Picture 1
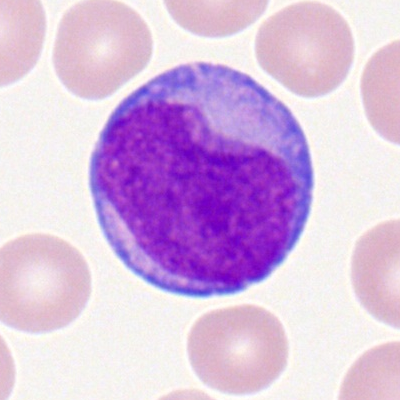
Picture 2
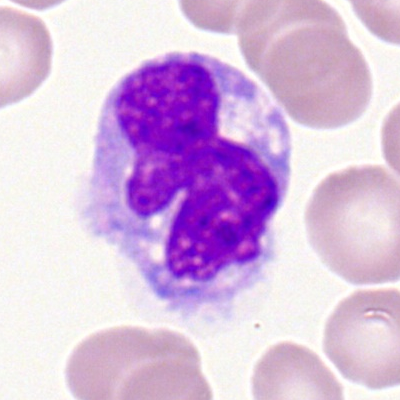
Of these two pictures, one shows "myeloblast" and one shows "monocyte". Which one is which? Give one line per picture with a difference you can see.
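Picture 1 is a myeloblast. The cytoplasm shows no vacuoles.
Picture 2 is a monocyte. Several small clear vacuoles lie in the cytoplasm.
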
